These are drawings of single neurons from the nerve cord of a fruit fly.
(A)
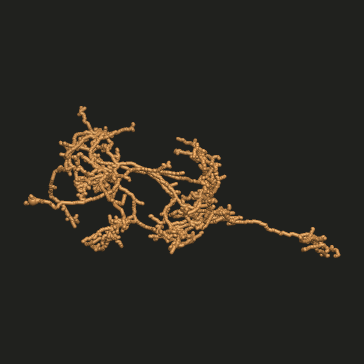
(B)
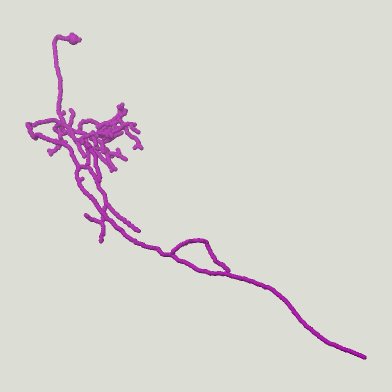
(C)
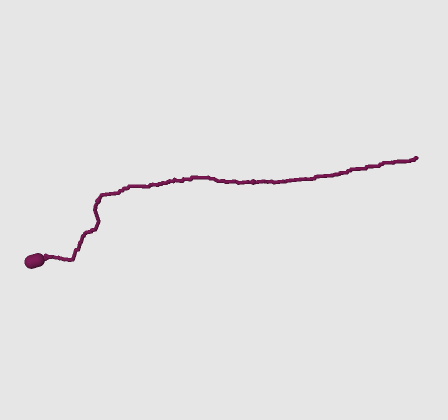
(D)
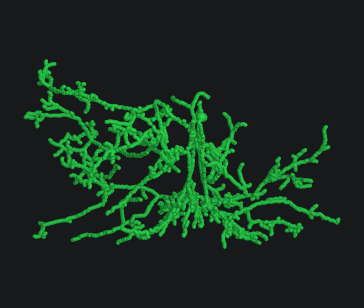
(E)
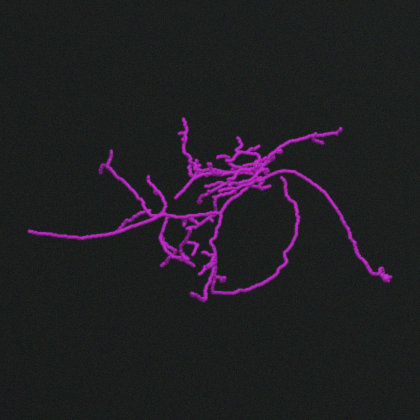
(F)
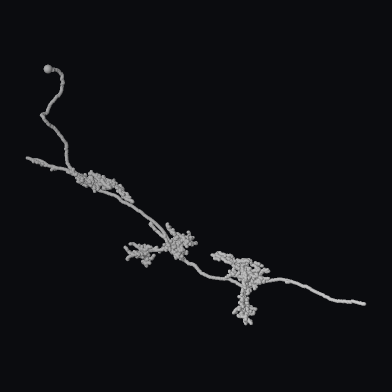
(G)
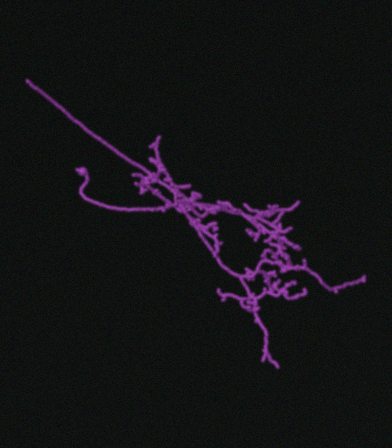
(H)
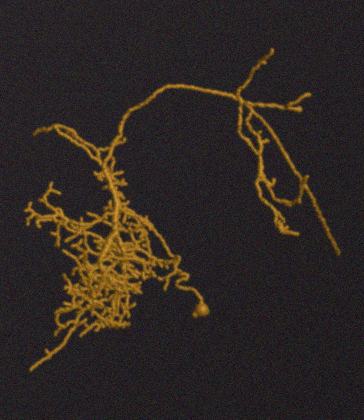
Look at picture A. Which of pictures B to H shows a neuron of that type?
D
